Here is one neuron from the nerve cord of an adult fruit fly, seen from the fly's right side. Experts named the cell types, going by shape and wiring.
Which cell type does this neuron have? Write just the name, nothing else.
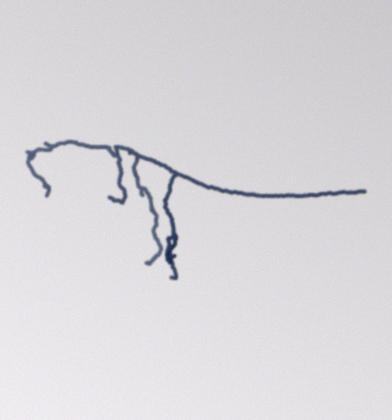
DNge019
